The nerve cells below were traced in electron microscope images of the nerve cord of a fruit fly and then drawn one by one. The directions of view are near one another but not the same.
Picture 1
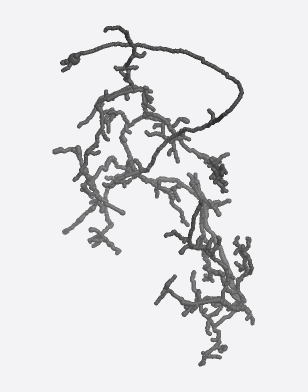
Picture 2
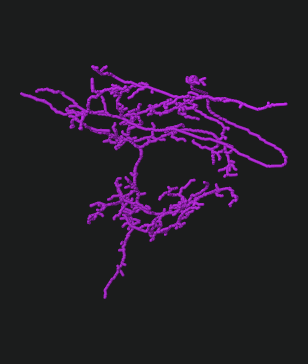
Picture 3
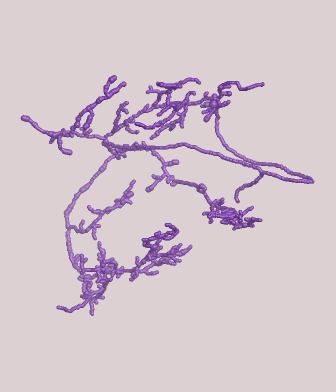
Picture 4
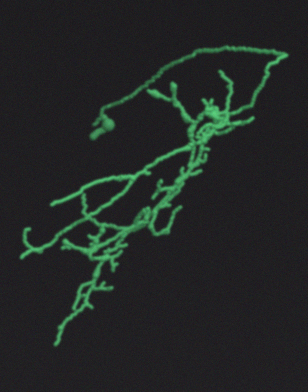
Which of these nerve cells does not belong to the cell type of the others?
Picture 4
